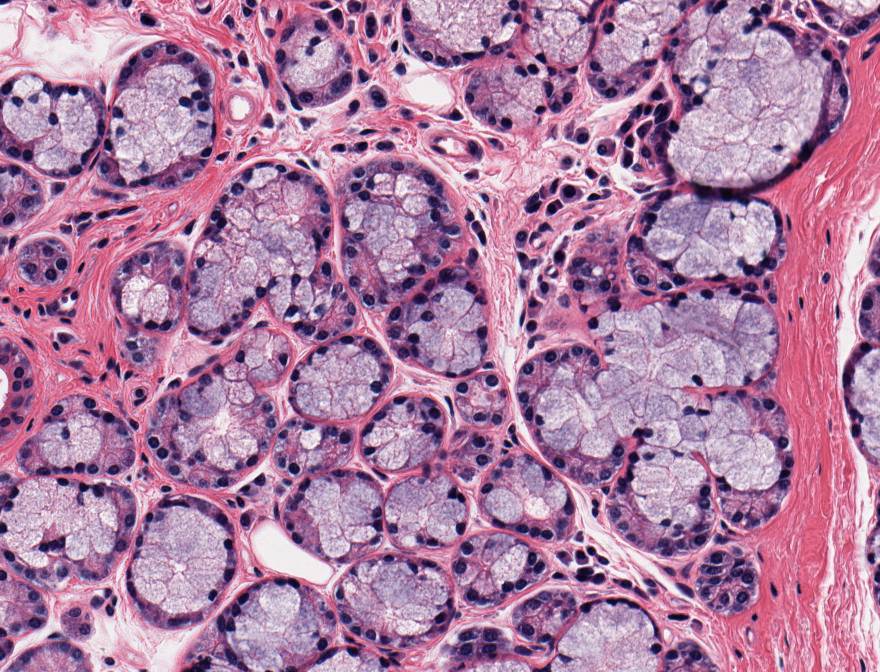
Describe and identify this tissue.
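Field largely occupied by closely packed rounded acini, divided by thin pink fibrous septa. Acinar cells: abundant pale, bubbly, grey-violet cytoplasm, typical of mucous cells. Nuclei small, dark, flattened against the cell bases at the rim of each acinus. Dense pink collagen band runs vertically along the right edge. Minor salivary gland.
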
